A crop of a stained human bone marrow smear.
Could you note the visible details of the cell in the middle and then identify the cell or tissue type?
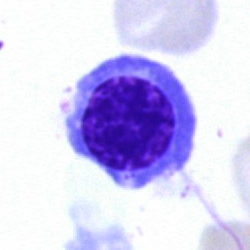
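Roughly round in outline, the cell shows a small bulge at its lower edge. A moderate rim of blue cytoplasm encircles the nucleus on every side. The cytoplasm contains neither granules nor vacuoles. The cell is an erythroblast.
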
